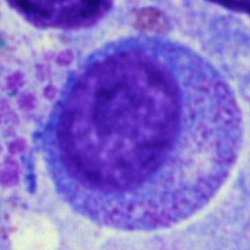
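Promyelocyte in the middle of a stained bone marrow smear. Its outline looks round and smooth to me. I notice the nucleus is off-centre, set toward the left side of the cell. That leaves the rim of cytoplasm widest on the right side of the nucleus. And the cytoplasm itself is blue.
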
